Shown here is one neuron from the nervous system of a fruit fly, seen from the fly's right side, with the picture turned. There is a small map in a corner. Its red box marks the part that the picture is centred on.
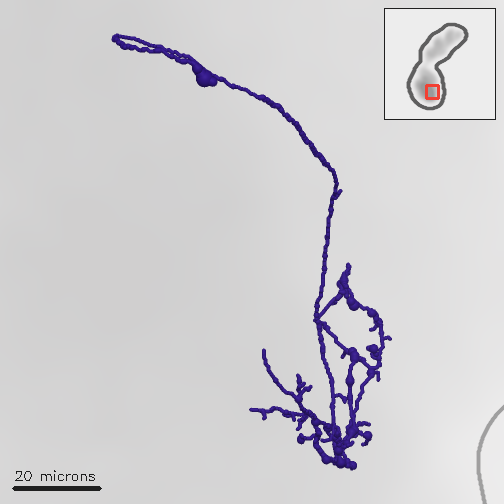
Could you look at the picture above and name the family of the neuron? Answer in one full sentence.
This neuron falls within the family hemilineage SIPa1_ventral.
